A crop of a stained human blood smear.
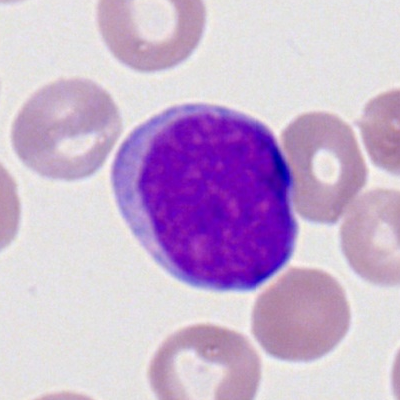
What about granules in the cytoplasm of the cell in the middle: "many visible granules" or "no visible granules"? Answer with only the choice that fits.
No visible granules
